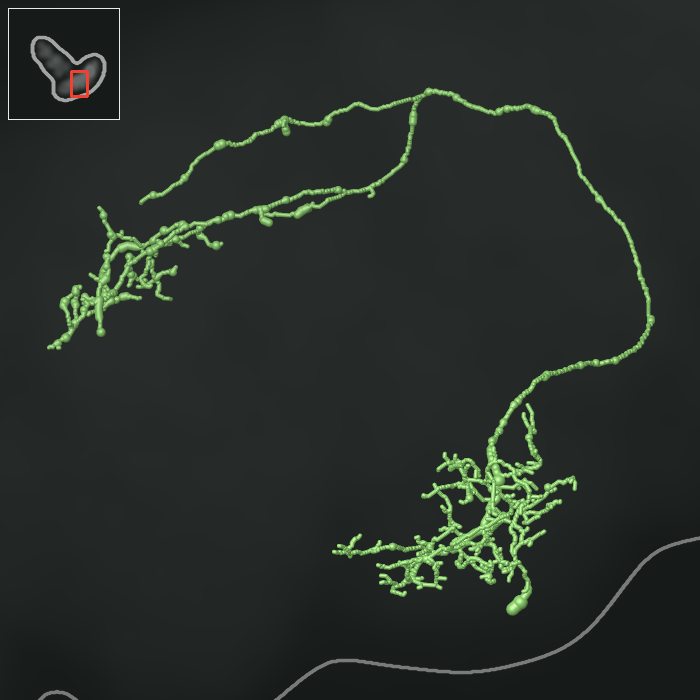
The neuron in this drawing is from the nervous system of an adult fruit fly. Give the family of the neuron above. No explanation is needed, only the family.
hemilineage FLAa2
